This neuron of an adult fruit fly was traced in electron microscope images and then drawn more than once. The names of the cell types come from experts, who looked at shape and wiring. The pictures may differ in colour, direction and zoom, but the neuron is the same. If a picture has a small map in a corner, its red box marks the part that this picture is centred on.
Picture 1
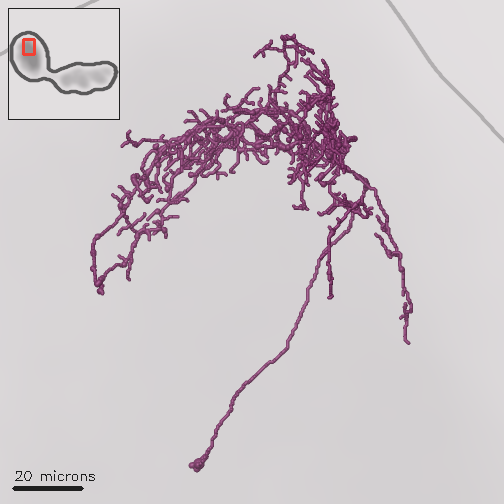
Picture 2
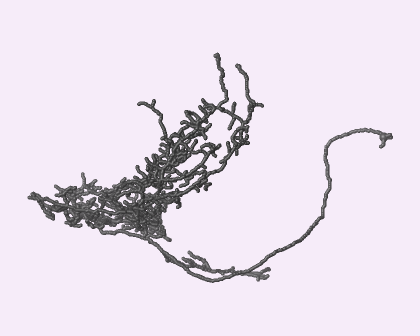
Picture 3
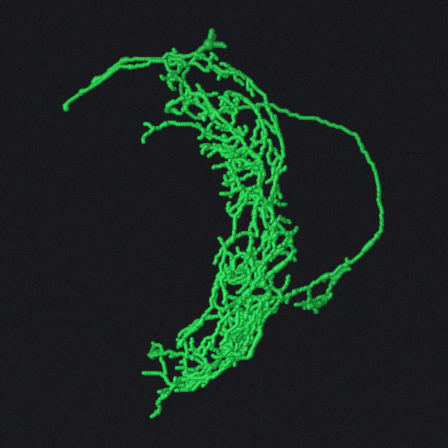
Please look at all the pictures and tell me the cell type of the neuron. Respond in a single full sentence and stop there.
The neuron belongs to cell type SLP062.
